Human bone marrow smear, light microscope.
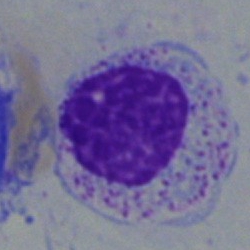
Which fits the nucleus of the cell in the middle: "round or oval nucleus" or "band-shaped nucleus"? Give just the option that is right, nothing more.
Round or oval nucleus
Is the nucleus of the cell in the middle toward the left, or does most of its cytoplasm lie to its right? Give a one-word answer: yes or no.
Yes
